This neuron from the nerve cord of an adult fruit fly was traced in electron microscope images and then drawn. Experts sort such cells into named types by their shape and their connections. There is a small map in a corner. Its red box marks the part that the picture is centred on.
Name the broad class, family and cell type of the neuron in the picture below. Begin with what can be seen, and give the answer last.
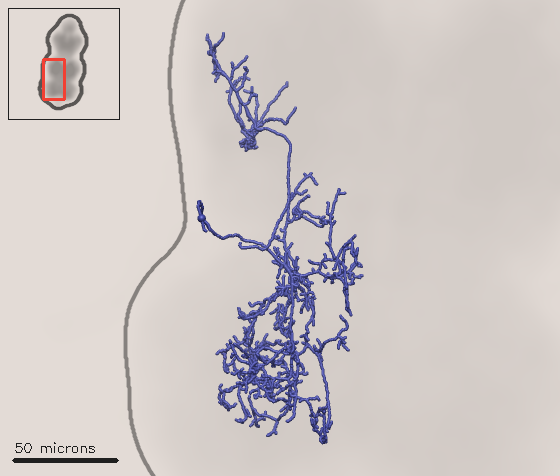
By the scale bar it is about 200 microns tall in this view. The picture shows dozens of branch ends. Its broad class is nerve-cord intrinsic neuron. The family is hemilineage 11A. The cell type is IN11A003.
